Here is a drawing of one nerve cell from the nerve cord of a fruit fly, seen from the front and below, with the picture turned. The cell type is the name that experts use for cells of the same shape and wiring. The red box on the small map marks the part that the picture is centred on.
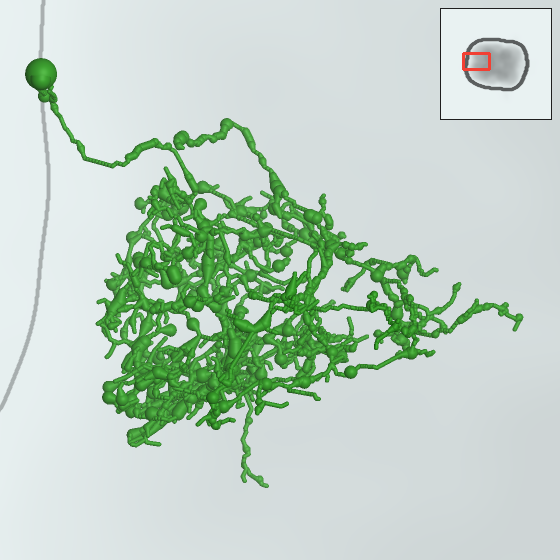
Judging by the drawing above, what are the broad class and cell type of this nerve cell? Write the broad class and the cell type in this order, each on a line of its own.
nerve-cord intrinsic neuron
INXXX288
